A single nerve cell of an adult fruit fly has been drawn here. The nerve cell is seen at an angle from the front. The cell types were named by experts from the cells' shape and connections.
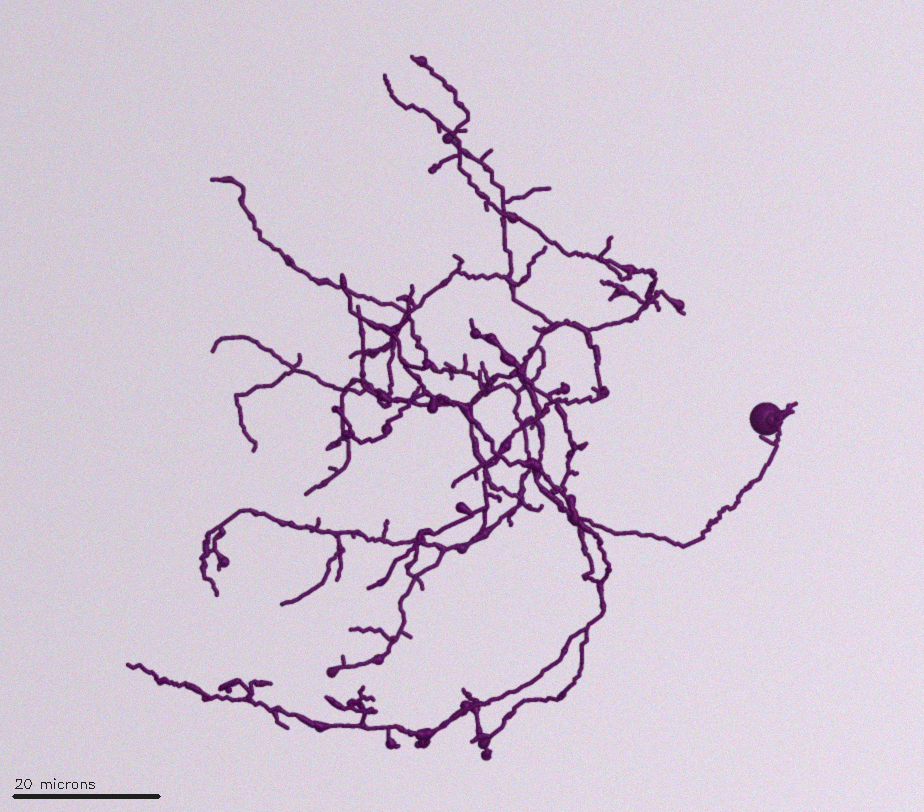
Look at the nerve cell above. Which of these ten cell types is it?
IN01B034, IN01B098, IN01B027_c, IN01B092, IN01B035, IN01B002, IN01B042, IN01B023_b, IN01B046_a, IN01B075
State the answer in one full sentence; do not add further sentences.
Under the cell type IN01B034 falls this neuron.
